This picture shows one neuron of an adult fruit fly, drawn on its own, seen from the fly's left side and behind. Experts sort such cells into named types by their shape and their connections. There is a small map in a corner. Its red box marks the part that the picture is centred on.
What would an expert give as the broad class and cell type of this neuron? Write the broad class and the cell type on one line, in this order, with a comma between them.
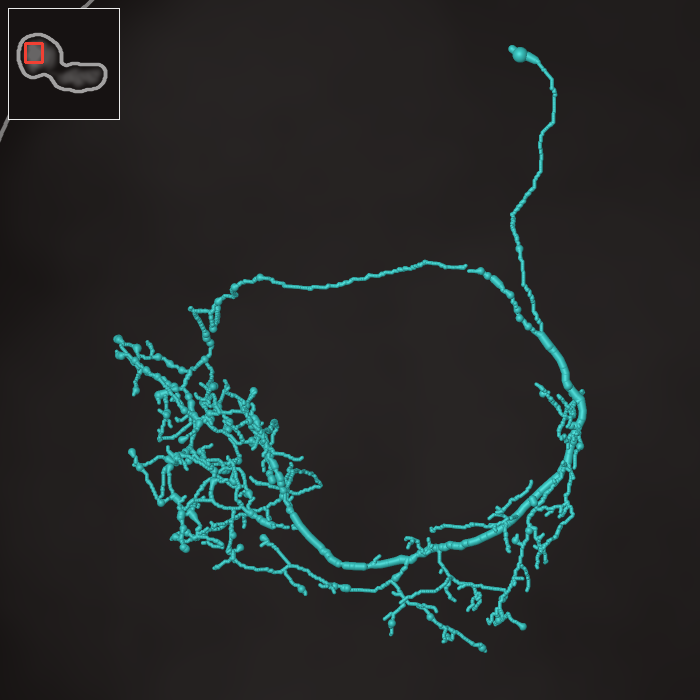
central-brain intrinsic neuron, LAL145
